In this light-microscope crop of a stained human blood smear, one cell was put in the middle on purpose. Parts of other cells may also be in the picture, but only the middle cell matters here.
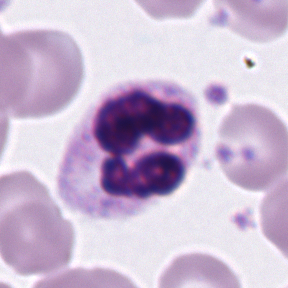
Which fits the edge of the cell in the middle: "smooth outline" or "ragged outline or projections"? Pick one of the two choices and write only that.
Smooth outline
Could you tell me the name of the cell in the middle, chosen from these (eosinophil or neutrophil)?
neutrophil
